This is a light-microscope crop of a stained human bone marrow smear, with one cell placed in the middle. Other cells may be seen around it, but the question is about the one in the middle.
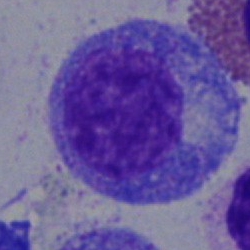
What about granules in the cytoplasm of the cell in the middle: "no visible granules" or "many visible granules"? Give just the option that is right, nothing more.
No visible granules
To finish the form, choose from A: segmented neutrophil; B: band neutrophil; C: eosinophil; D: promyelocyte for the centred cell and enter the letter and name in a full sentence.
The central cell, a promyelocyte, is correctly identified by option D.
